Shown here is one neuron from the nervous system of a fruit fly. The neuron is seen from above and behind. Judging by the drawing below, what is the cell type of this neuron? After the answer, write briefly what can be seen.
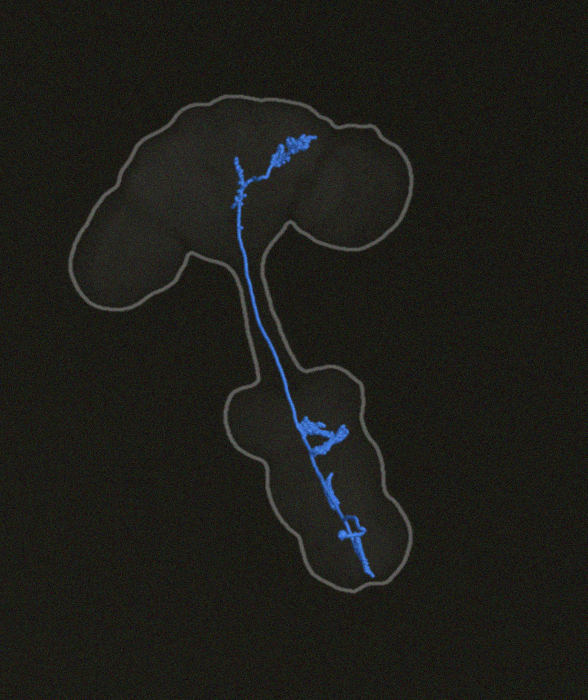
Its cell type is AN05B102c. It is an ascending neuron. It runs through the neck, between the brain and the nerve cord. In this view it is more than twice as tall as it is wide.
